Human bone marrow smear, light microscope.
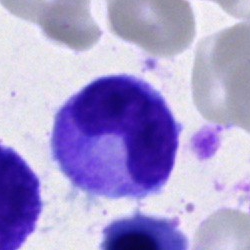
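Band neutrophil, round with a smooth edge, its dense, dark purple nucleus curving like a horseshoe around a notch that opens toward the lower left. The violet-blue cytoplasm is palest within that notch.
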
